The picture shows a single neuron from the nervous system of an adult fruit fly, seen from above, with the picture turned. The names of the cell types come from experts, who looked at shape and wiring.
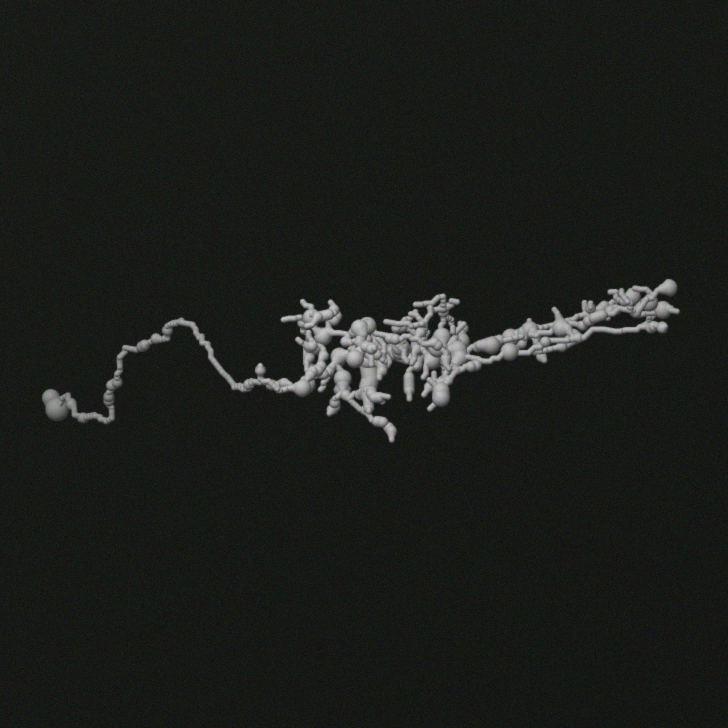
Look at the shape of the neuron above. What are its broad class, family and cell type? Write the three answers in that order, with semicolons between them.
optic-lobe intrinsic neuron; Li; Li14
